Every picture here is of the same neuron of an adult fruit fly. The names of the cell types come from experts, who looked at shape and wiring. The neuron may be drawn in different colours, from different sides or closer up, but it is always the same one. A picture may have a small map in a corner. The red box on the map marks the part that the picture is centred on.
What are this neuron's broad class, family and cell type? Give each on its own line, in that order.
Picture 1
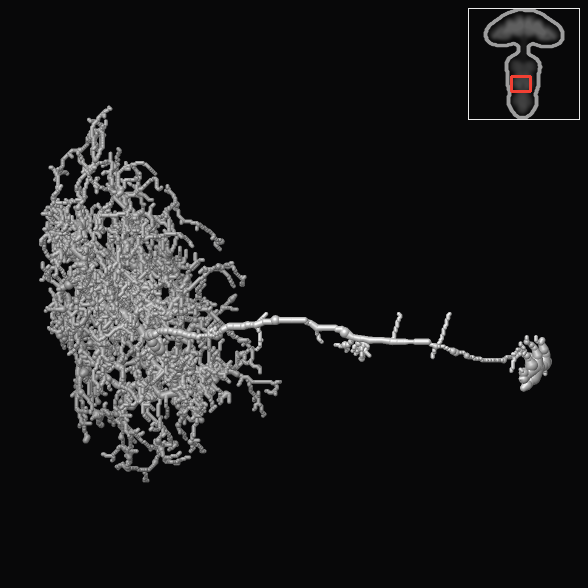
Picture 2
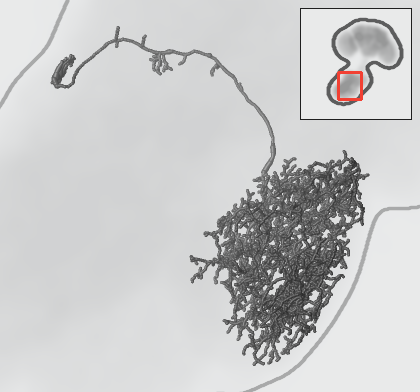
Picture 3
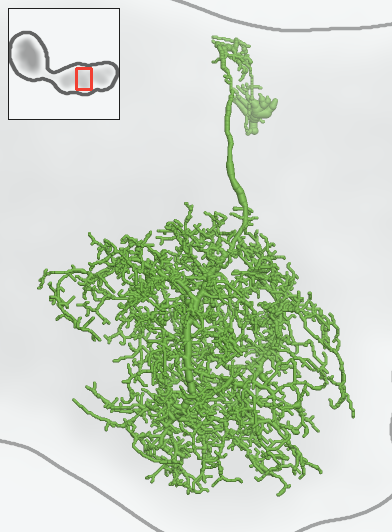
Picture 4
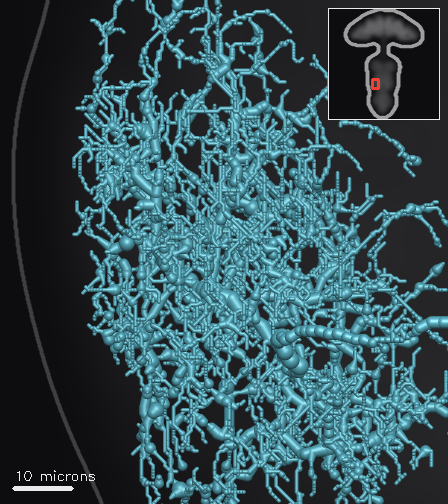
nerve-cord intrinsic neuron
hemilineage 19B
IN19B003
